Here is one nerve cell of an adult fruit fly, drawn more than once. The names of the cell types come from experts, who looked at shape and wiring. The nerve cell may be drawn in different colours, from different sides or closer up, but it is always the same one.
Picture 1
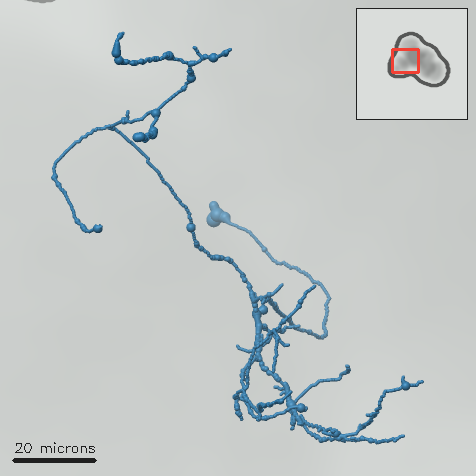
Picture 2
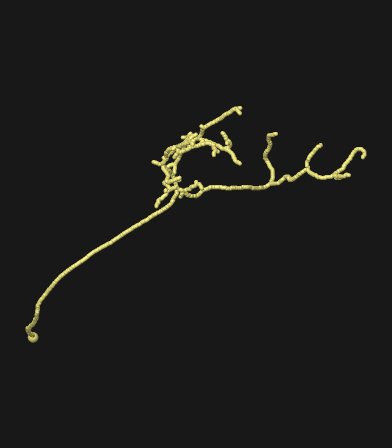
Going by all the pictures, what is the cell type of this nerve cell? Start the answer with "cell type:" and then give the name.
cell type: IN07B103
